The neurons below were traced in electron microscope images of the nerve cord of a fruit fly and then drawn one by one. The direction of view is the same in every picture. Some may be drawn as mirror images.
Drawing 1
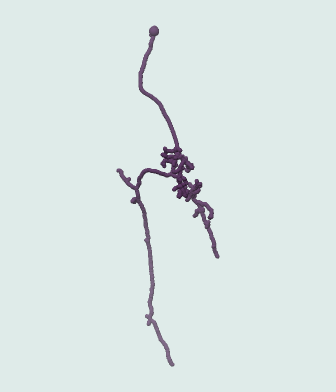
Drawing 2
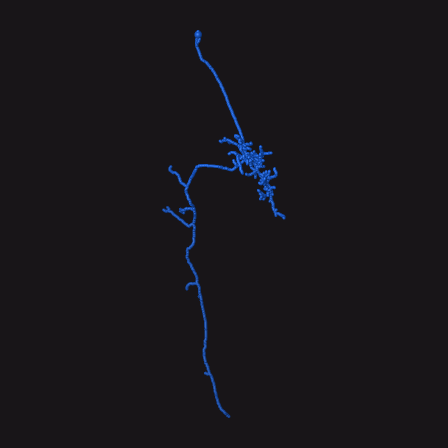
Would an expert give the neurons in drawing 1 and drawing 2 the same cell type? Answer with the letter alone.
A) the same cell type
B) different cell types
B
